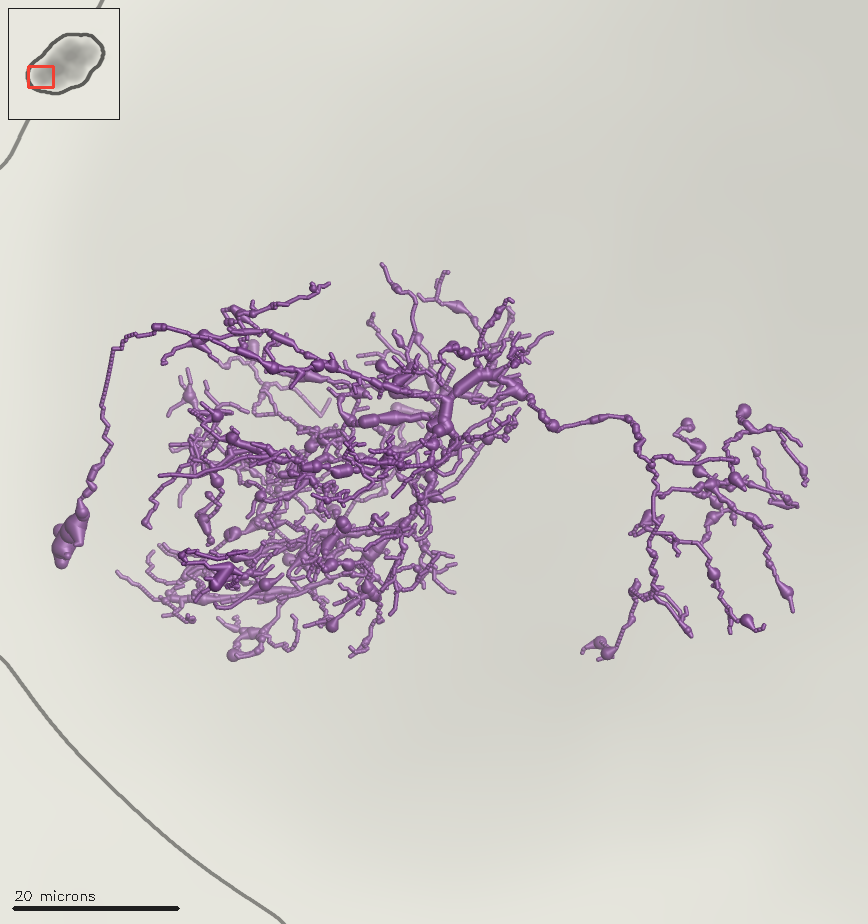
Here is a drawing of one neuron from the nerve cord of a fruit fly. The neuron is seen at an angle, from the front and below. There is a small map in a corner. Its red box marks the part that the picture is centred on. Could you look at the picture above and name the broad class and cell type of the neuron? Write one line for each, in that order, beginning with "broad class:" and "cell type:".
broad class: nerve-cord intrinsic neuron
cell type: INXXX228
